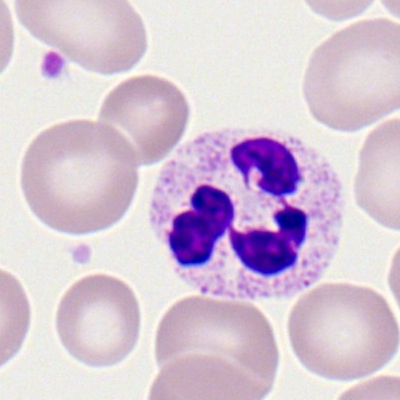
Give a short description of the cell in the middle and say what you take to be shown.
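First, the nucleus: it's split into several separate lobes, held together by thin strands. Its chromatin looks dark purple and densely clumped. Around it there's plenty of pale pink cytoplasm, filled with fine, small lilac-pink granules. This is a segmented neutrophil.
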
